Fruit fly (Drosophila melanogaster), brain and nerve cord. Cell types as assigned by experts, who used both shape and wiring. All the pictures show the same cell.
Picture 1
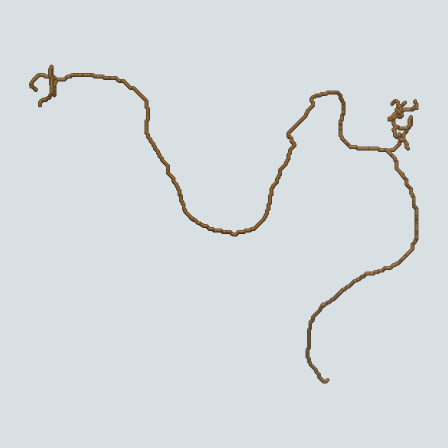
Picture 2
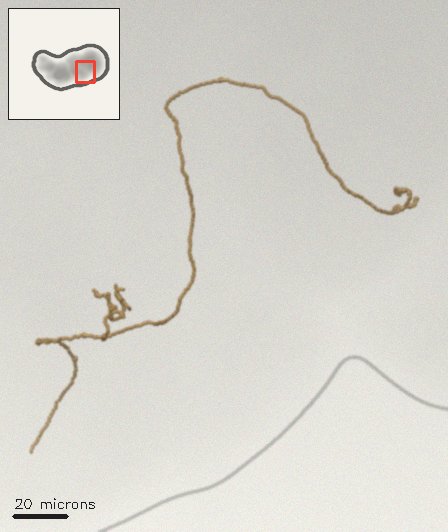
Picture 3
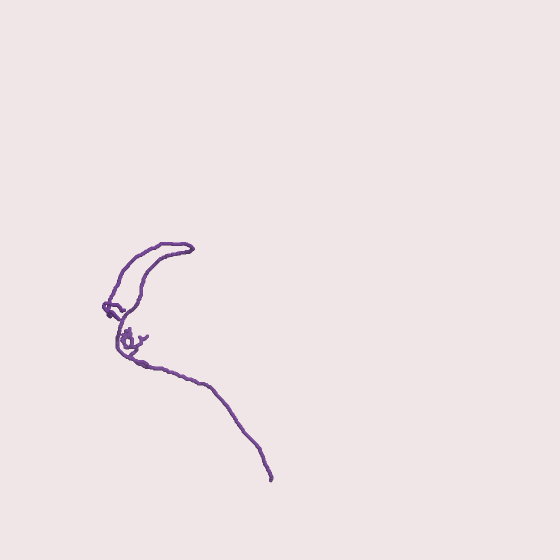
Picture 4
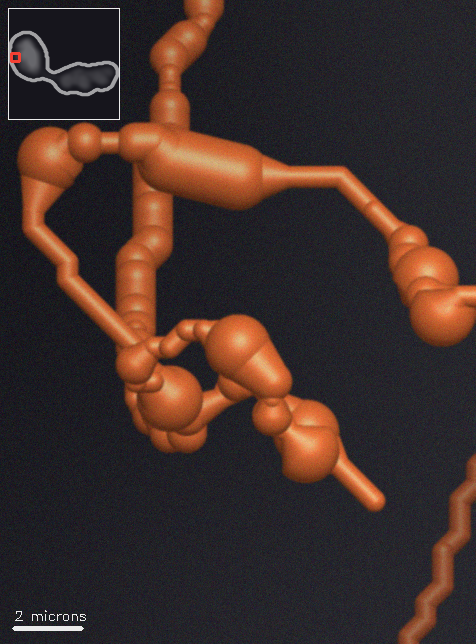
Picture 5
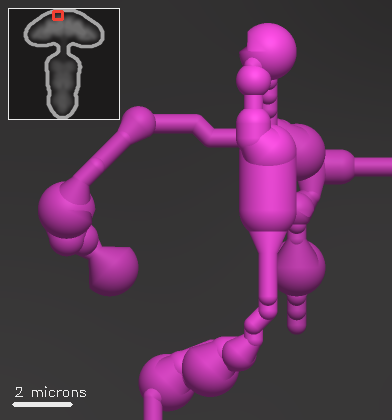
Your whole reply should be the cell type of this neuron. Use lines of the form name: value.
cell type: ORN_VA7l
